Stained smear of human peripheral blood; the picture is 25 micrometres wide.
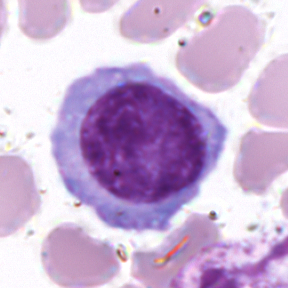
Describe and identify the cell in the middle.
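Outline: the cell's border is irregular, with blunt angular corners rather than a smooth circle, and the cell is about 15 micrometres across. Nucleus: round, about 11 micrometres across, filling about 60% of the cell's area, with no notch, cleft or fold in its edge. Chromatin: dark purple and mottled with paler streaks rather than evenly solid. Cytoplasm: no granules can be seen. Name: plasma cell.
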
